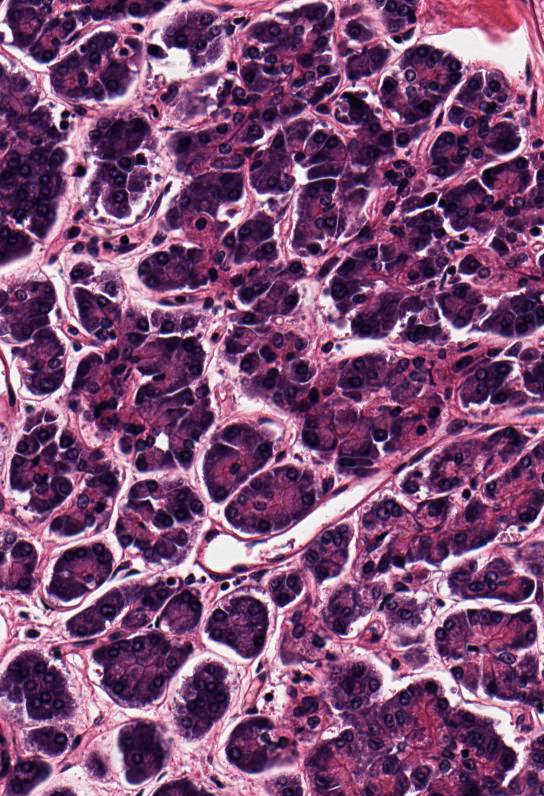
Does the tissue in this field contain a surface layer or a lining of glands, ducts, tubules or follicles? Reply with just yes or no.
Yes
